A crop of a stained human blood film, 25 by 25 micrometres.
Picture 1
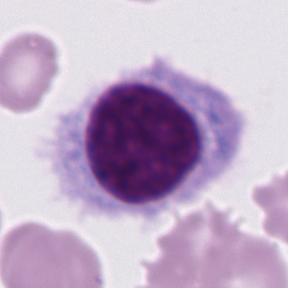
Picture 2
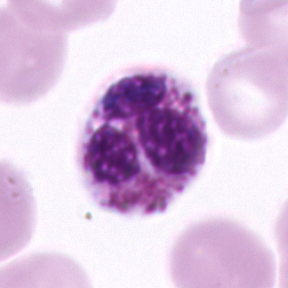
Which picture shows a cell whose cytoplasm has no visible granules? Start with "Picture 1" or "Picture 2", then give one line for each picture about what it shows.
Picture 1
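What picture 1 shows: No distinct granules can be seen in the cytoplasm.
What picture 2 shows: The cytoplasm holds many coarse reddish-purple granules.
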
